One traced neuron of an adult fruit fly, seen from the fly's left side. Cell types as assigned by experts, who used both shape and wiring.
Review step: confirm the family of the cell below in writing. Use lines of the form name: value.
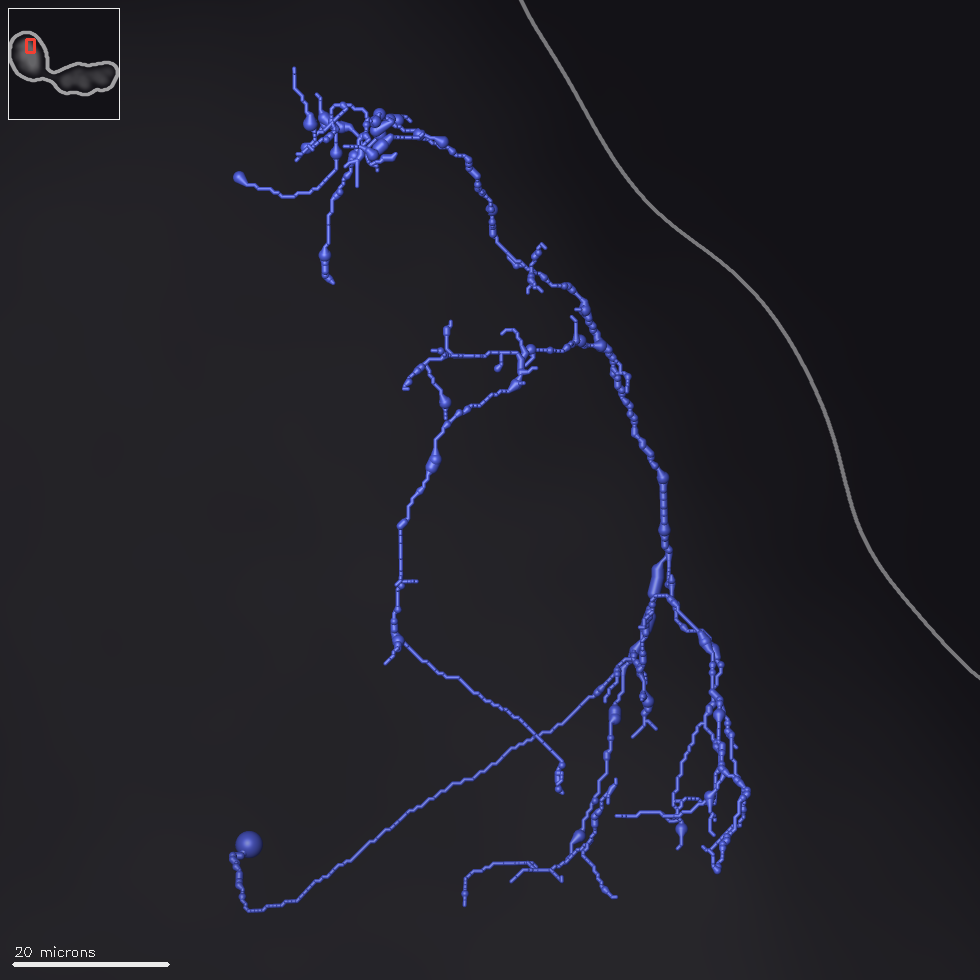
family: hemilineage SLPpl3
